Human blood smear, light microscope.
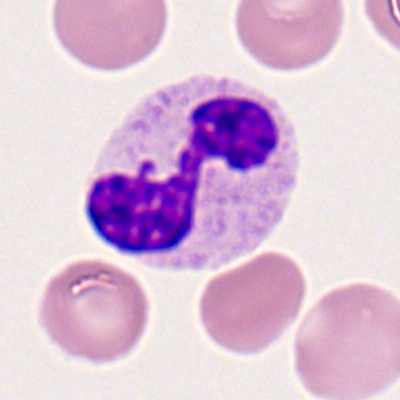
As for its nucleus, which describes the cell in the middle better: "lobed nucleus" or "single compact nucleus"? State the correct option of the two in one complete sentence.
The nucleus of the cell is made of distinct lobes, not one mass.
